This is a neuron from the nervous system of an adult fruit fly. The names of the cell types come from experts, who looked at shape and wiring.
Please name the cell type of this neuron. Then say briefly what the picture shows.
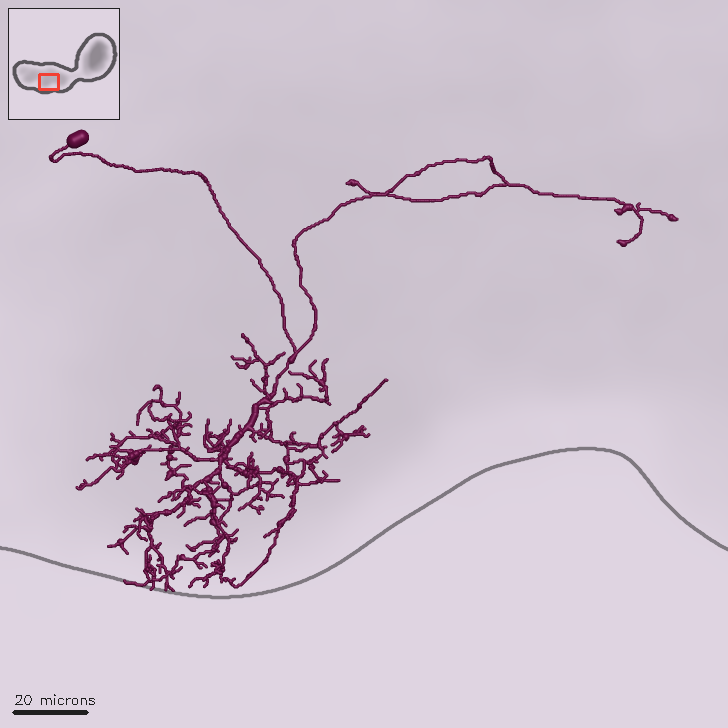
It is of cell type IN23B054. This is a nerve-cord intrinsic neuron. The cell body is at the upper left of the picture. From left to right in the picture it spans about 170 microns.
